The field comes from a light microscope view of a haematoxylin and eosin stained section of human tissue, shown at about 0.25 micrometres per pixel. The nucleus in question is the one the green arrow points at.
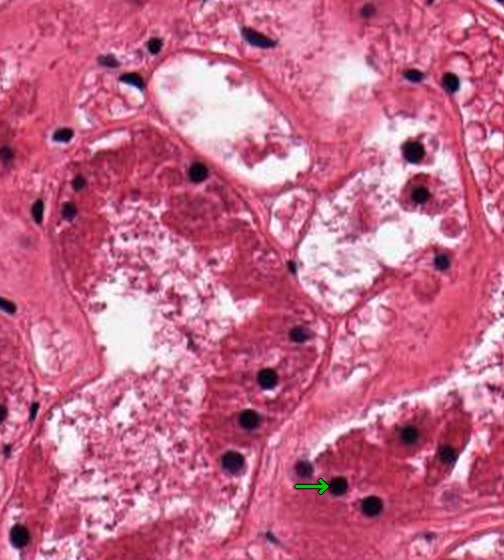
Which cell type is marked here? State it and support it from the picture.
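This is a proximal tubule cell. The nucleus is round and dark, with an even, dense stain throughout and a smooth, sharp edge. The nucleus is surrounded by plentiful deep pink-red cytoplasm with a finely granular texture. No clear boundaries separate this cell from its neighbours; the pink cytoplasm runs on continuously around nearby nuclei. The cell lies in the lining of a tubule, with a narrow white cleft of lumen running just above it.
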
